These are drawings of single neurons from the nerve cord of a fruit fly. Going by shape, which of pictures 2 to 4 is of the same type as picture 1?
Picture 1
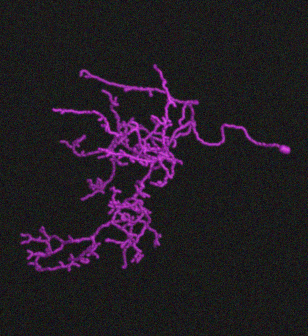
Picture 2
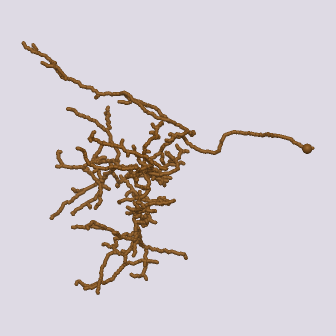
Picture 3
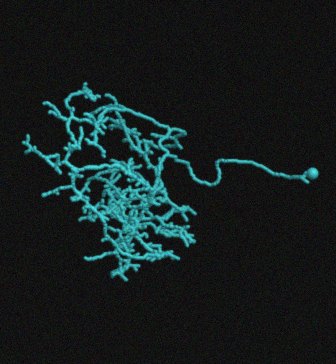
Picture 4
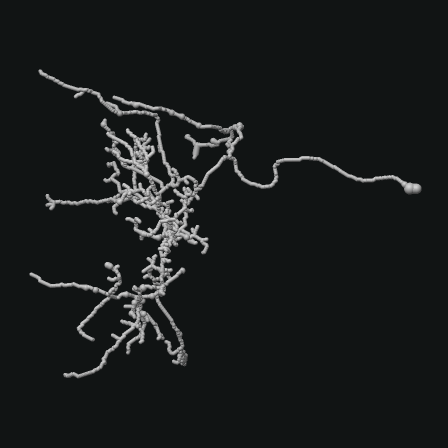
2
